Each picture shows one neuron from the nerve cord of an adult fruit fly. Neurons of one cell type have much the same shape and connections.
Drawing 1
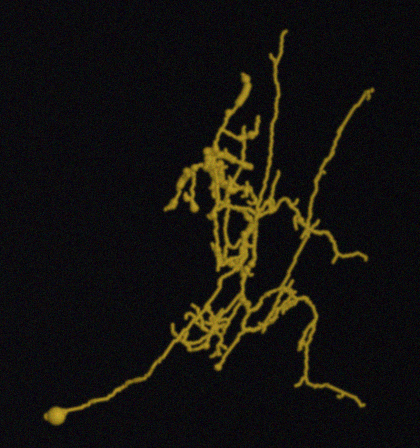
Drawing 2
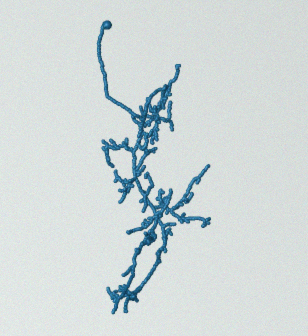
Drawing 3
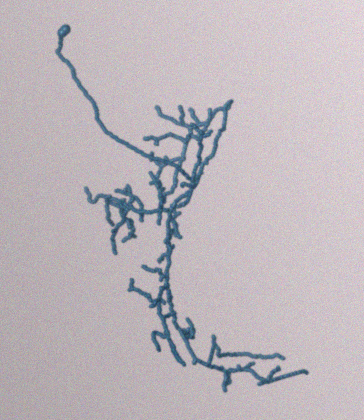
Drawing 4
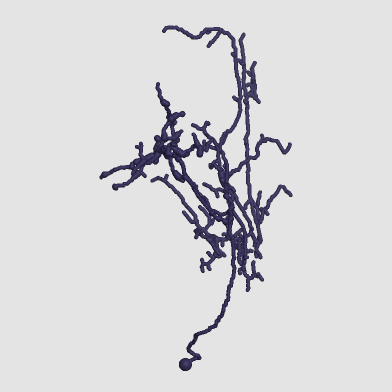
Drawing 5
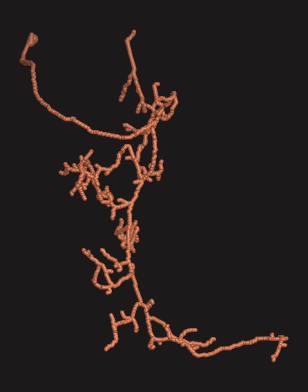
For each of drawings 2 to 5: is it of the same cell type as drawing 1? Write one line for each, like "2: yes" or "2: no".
2: no
3: yes
4: yes
5: no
